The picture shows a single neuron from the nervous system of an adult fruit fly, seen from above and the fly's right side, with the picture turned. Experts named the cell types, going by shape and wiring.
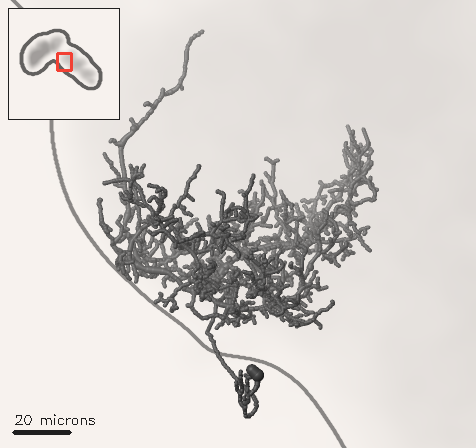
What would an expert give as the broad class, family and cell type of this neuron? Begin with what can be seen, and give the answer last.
It lies in the nerve cord. Its cell body lies at the bottom of the picture. From top to bottom in the picture it spans about 140 microns. Its broad class is nerve-cord intrinsic neuron. Its family is hemilineage 19A. It is of cell type IN19A022.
